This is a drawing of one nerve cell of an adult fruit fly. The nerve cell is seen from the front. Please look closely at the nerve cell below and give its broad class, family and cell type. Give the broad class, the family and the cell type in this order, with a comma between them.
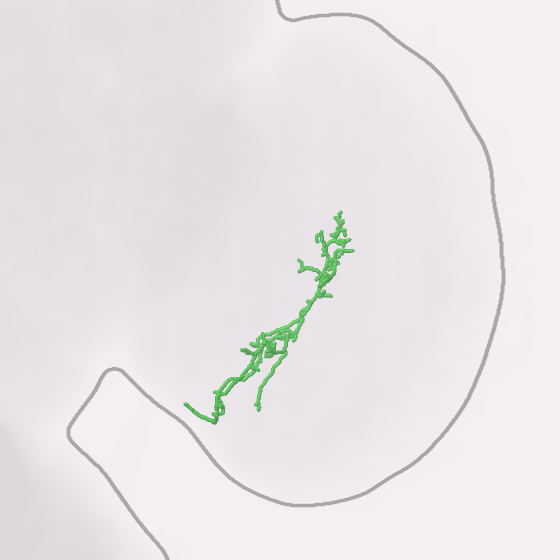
optic-lobe intrinsic neuron, LPi, LPi4a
